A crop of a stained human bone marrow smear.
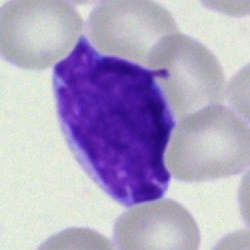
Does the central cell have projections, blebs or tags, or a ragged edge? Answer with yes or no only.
Yes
